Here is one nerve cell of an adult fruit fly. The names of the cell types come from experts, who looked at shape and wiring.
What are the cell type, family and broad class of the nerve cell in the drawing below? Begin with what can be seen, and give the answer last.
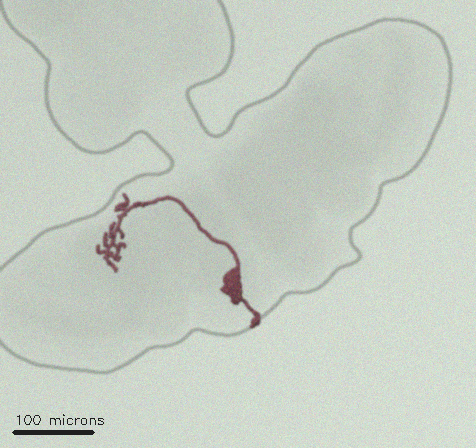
By the scale bar it is about 200 microns wide in this view. In this view it is about as wide as it is tall. Its cell type is VP2_adPN. Its family is hemilineage ALad1. It is a central-brain intrinsic neuron.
